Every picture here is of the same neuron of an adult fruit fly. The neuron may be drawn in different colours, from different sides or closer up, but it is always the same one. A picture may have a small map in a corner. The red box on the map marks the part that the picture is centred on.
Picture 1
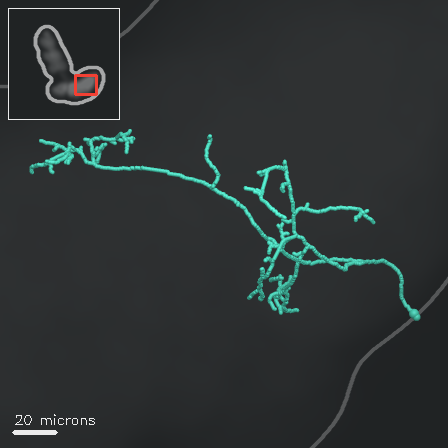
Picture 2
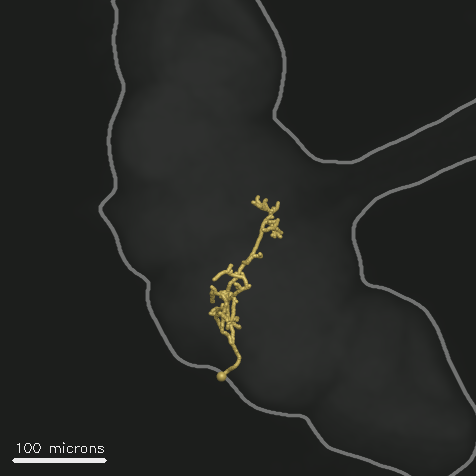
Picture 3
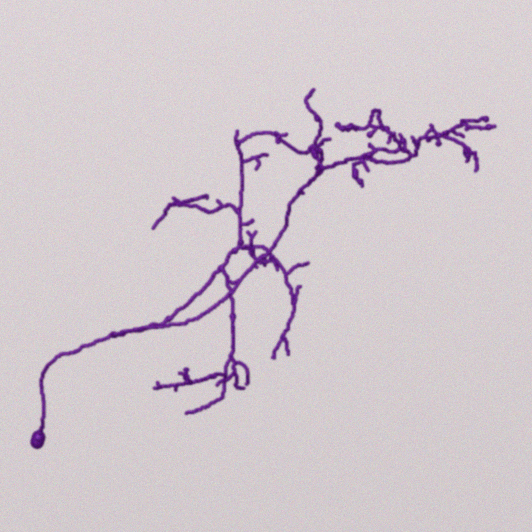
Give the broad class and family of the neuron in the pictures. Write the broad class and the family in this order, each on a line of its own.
central-brain intrinsic neuron
hemilineage AOTUv3_dorsal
